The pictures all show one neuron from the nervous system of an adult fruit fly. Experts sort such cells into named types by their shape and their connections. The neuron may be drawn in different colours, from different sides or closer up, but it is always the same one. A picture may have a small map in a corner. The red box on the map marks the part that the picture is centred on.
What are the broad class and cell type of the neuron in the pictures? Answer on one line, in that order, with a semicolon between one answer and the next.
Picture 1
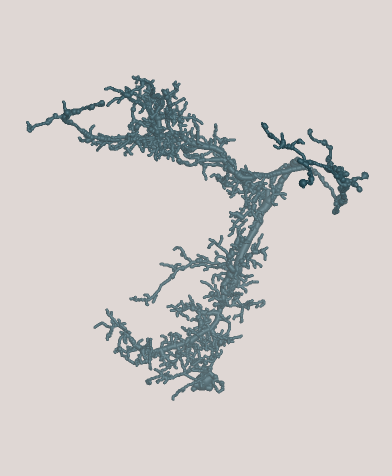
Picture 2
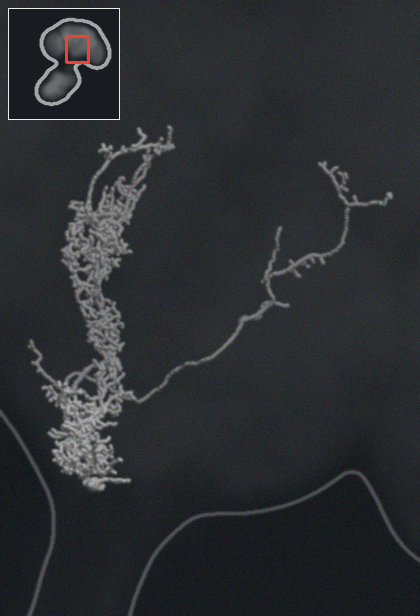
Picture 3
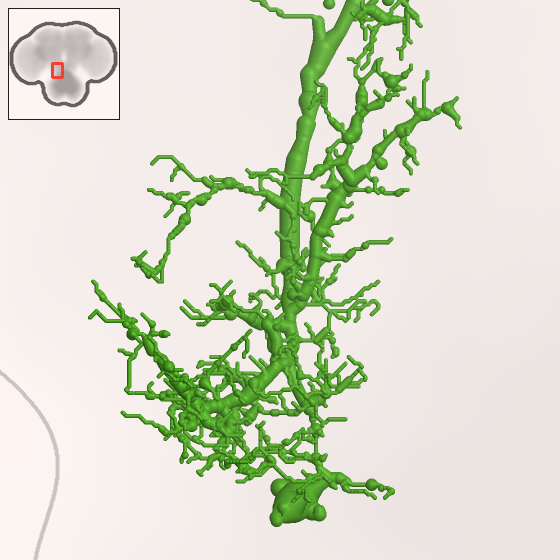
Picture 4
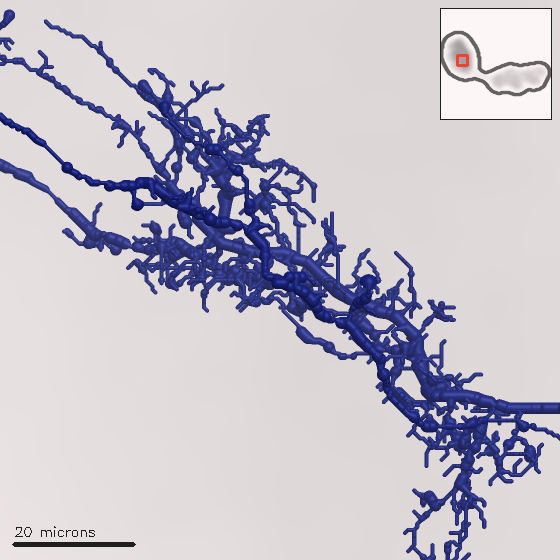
central-brain intrinsic neuron; GNG562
